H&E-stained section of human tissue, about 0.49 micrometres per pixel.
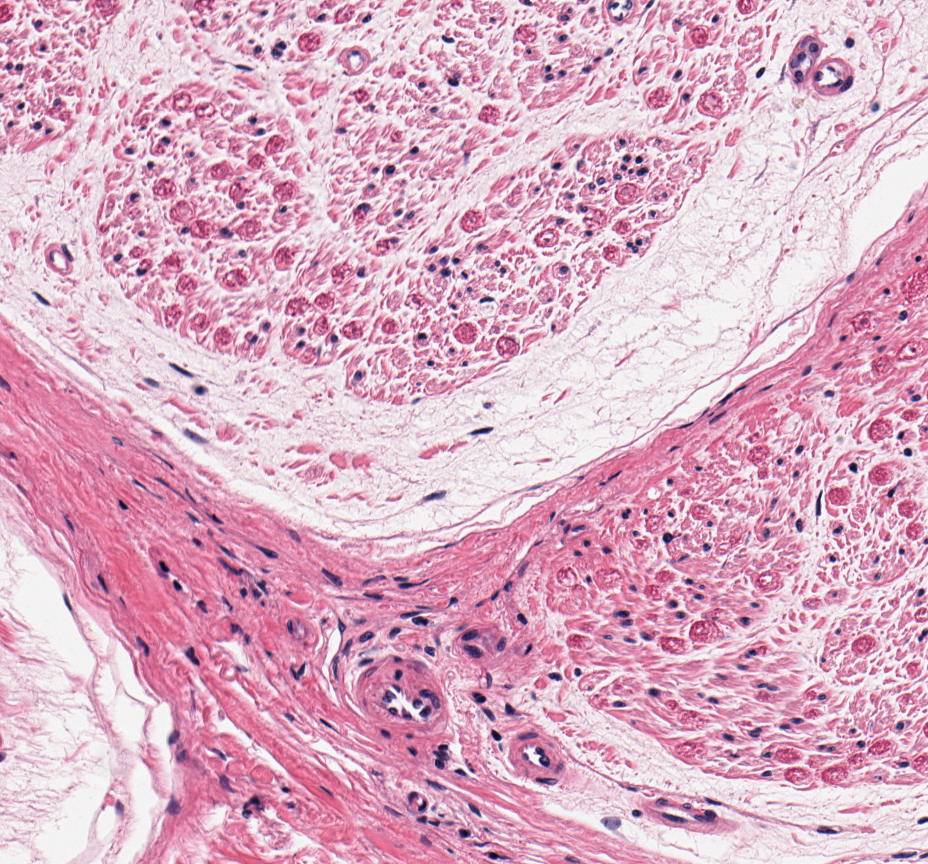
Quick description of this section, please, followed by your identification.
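Look at the upper half and the right side: two bundles of nerve fibres, cut across, fill those areas. Inside them, each fibre shows as a small round pink profile, and many have a pale ring around them. You won't find epithelium anywhere. This is tibial nerve.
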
